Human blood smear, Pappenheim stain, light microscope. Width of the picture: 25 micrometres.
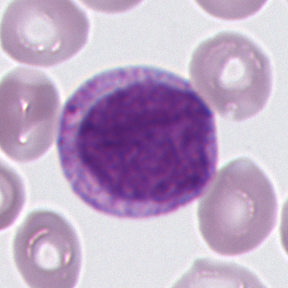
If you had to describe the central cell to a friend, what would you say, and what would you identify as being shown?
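Round, smooth outline here, about 14 micrometres across. The nucleus, about 12 micrometres across, sits off-centre toward the right and fills about 70% of the cell's area, so the rim of cytoplasm is wider on the left. Fine purple granules are scattered through that cytoplasm, and the chromatin is deep purple and mottled rather than smooth. It's an atypical promyelocyte.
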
